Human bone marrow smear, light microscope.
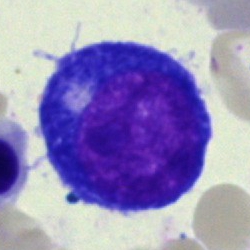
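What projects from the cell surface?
Thin hair-like projections, sticking out from the upper left part of the round cell.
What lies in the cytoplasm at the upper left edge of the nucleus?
A pale patch; no distinct granules are seen in the cytoplasm.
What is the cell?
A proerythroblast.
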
